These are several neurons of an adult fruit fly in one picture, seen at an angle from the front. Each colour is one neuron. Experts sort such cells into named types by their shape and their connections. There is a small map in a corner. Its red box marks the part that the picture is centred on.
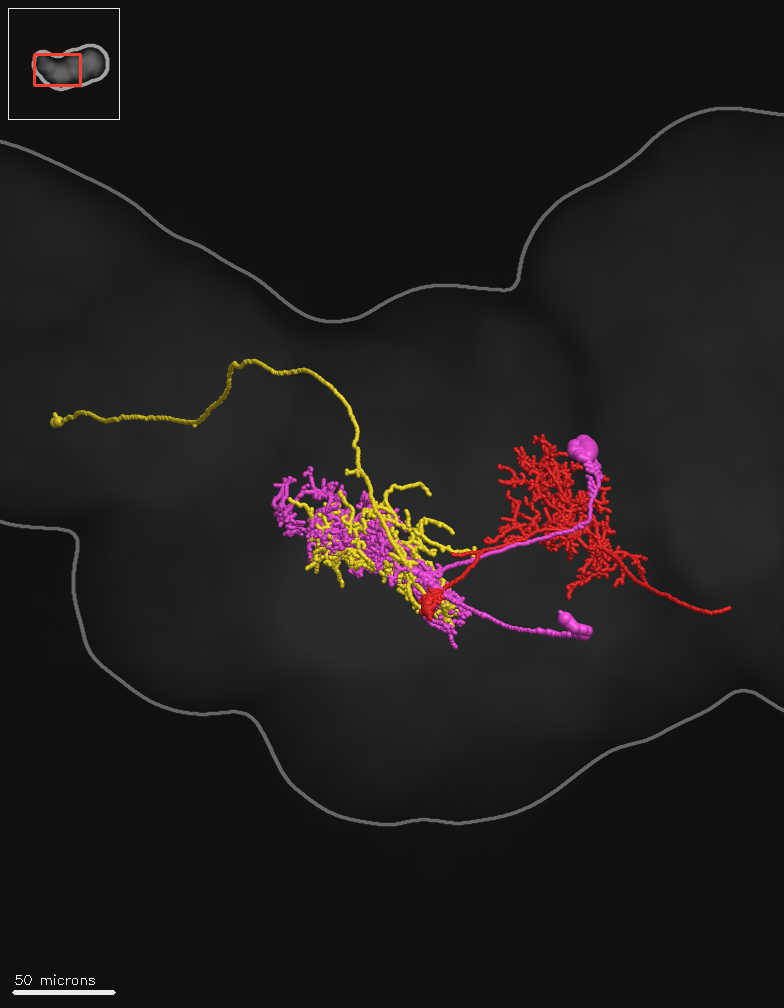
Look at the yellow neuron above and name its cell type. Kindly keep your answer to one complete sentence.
As its cell type, this neuron has IN06B040.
